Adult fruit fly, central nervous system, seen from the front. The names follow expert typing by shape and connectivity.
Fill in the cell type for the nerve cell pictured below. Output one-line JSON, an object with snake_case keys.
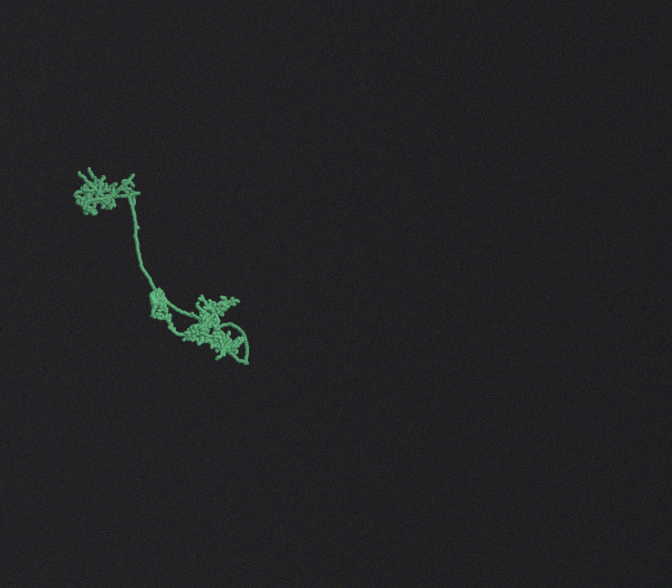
{"cell_type": "VP1d+VP4_l2PN2"}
